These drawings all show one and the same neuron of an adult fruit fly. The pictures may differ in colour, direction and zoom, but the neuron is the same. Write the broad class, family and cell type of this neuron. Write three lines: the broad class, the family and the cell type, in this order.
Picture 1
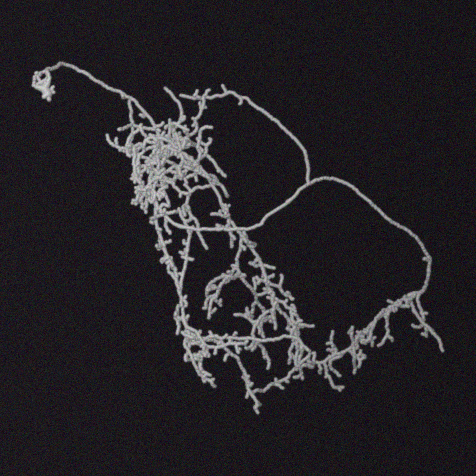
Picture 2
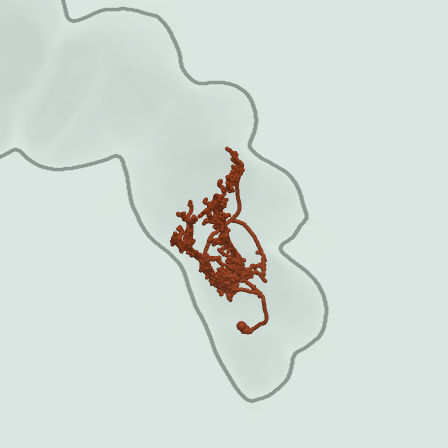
nerve-cord intrinsic neuron
hemilineage 17B
IN17B004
